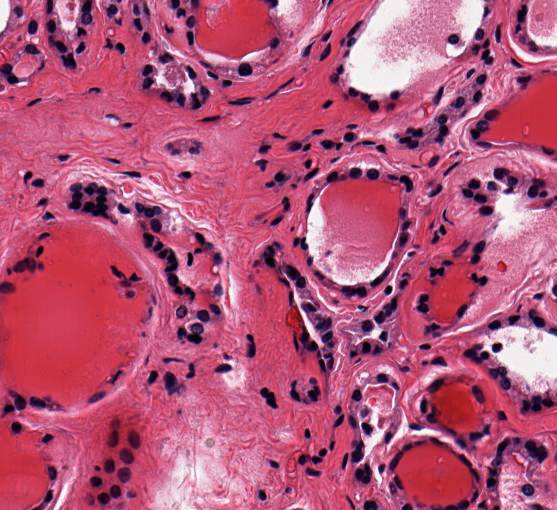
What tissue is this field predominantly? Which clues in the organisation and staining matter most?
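The field mainly shows thyroid follicle. Most follicles hold homogeneous eosinophilic colloid, the largest lying at the left edge. A single layer of flattened to low cuboidal cells with small, dark, round nuclei lines them.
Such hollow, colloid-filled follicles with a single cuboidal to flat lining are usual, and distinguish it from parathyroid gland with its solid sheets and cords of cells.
Small dark spindle-shaped nuclei are scattered in the fibrous stroma between follicles.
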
